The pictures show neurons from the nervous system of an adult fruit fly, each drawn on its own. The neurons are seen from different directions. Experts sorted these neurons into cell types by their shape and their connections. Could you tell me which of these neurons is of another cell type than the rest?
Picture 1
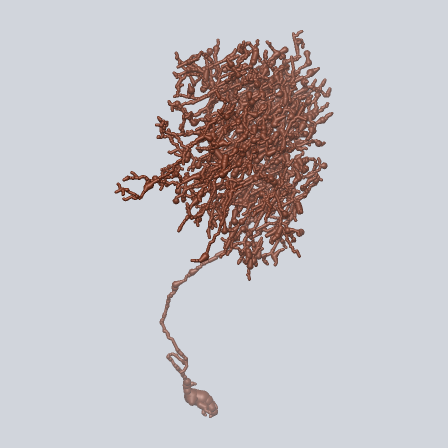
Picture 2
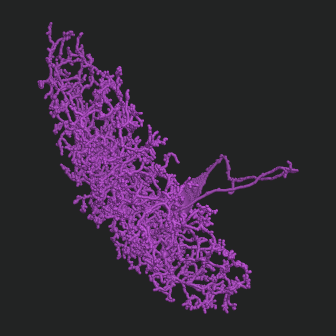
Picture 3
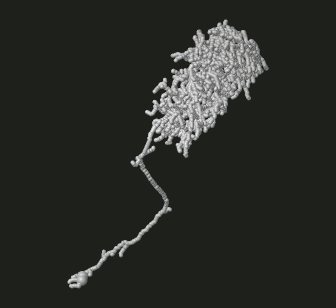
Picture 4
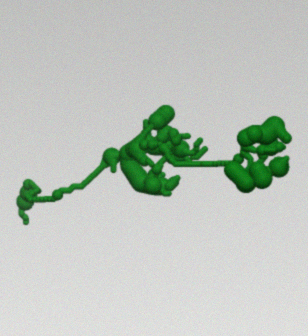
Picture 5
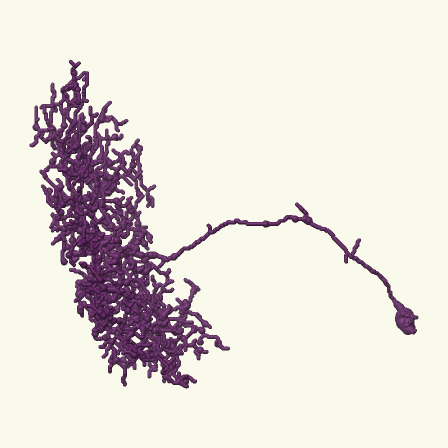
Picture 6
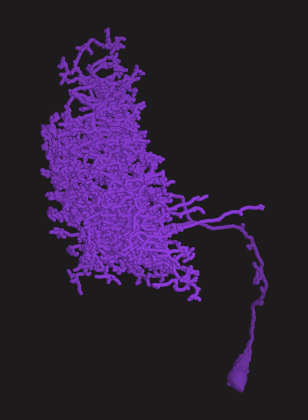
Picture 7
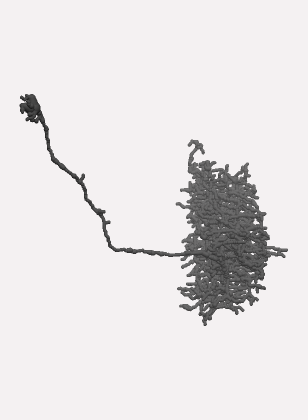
Picture 4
